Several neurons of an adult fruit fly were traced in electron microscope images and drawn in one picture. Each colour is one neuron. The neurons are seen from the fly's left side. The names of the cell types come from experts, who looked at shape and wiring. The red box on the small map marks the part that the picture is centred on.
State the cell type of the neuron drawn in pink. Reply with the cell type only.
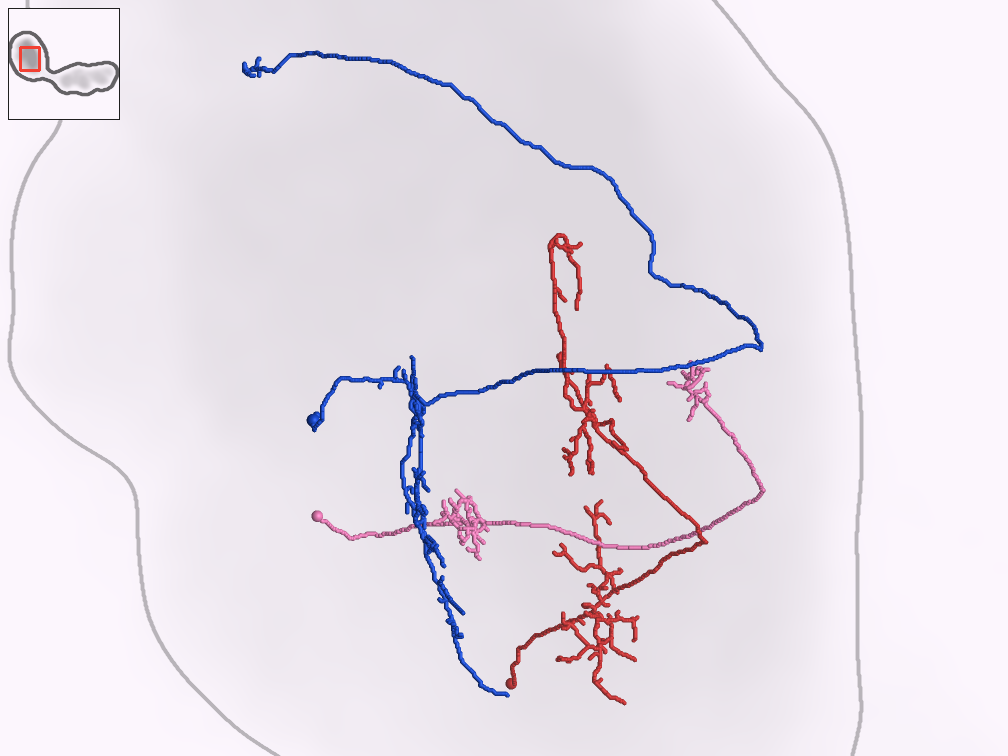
Tm34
